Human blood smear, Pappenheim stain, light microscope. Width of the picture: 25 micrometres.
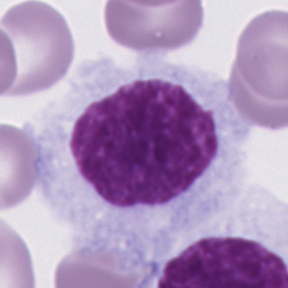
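Hairy cell, in the middle of the picture. Edge: ragged and poorly defined, fading into the background. Cytoplasm: a wide rim on all sides of the nucleus, holding only faint, fine lilac specks. Nucleus: no nucleolus visible.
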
